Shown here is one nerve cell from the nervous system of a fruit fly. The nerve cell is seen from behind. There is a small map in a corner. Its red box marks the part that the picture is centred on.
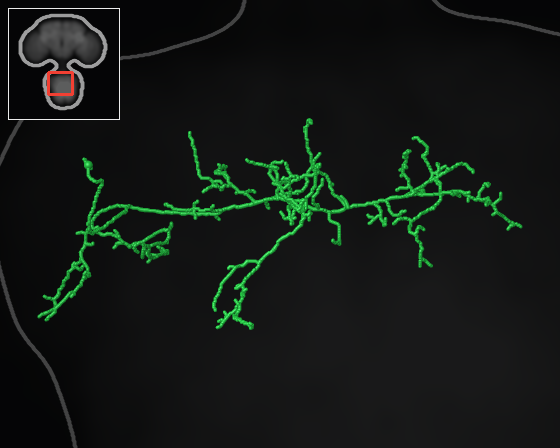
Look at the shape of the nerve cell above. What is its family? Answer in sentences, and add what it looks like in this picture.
Its family is hemilineage 21A. It is a nerve-cord intrinsic neuron. The picture shows dozens of branch ends. As drawn here it is wider than it is tall.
